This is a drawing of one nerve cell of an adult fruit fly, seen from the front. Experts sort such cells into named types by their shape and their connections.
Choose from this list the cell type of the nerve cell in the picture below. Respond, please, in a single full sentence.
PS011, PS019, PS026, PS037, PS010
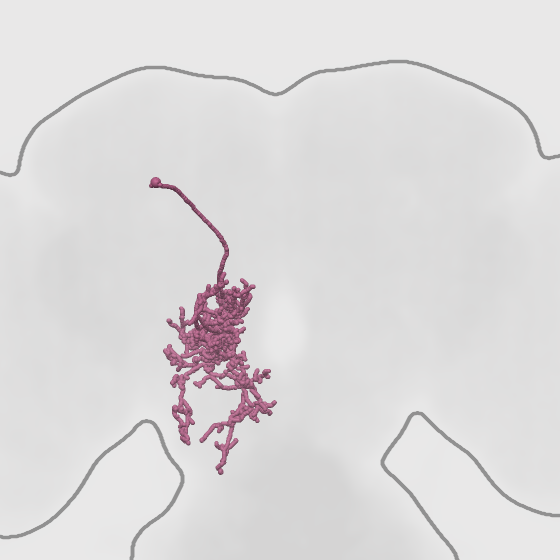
This nerve cell represents the cell type PS019.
